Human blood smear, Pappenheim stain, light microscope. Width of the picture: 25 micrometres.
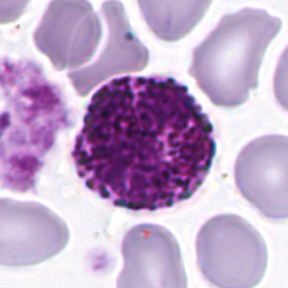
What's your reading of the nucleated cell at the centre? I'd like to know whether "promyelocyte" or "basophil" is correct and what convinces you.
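It's a basophil. See how the cell is crowded with coarse dark purple-black granules, which lie over the nucleus and largely hide it. At the edge, granules make the outline slightly bumpy. There is also a pale vertical cleft running down from the top toward the centre.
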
